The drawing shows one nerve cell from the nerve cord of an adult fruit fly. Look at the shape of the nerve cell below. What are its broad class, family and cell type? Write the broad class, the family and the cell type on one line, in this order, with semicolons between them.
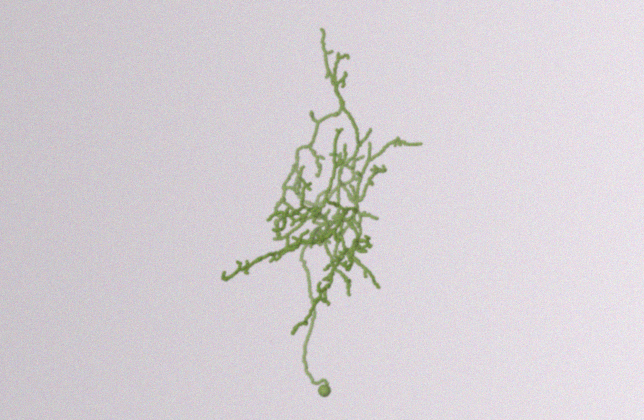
nerve-cord intrinsic neuron; hemilineage 01B; IN01B026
